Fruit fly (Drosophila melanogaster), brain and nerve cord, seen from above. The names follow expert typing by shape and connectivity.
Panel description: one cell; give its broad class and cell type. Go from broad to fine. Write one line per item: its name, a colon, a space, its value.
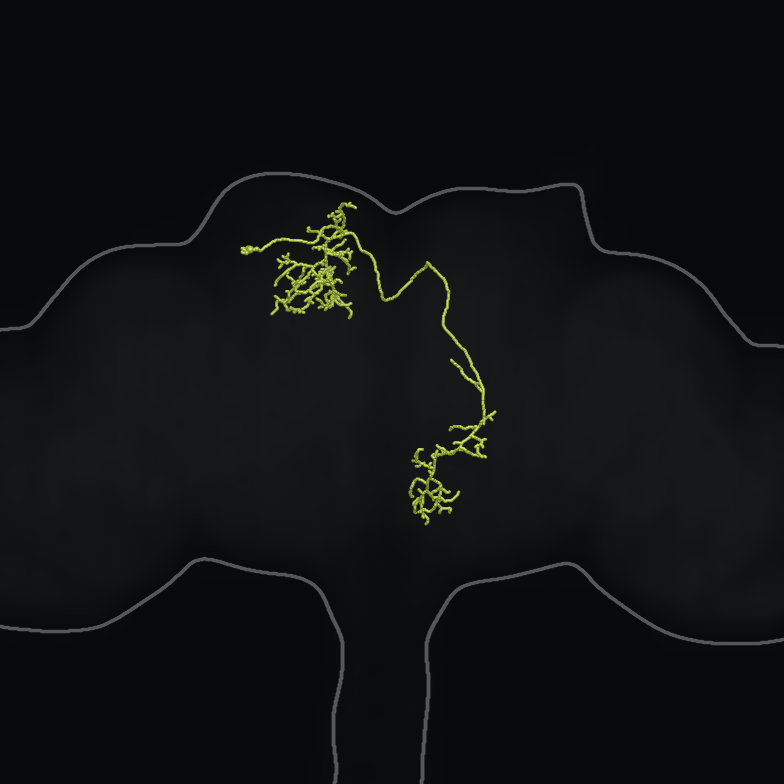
broad class: central-brain intrinsic neuron
cell type: ATL007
